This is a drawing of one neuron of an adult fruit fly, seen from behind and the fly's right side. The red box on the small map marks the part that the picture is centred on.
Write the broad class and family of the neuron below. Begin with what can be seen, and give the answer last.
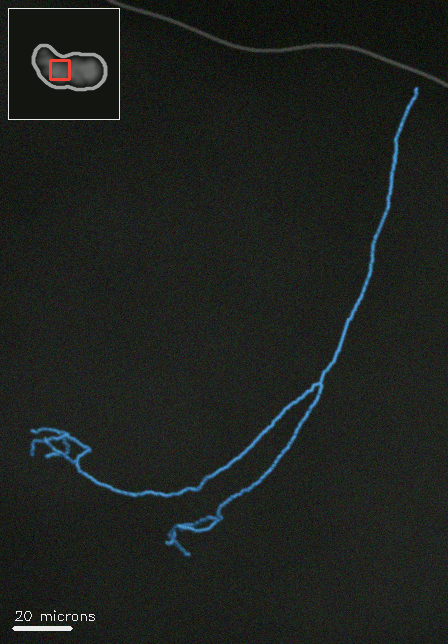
No cell body is drawn. From top to bottom in the picture it spans about 170 microns. There are a dozen or fewer branch ends. It is a sensory neuron entering the nerve cord. Its family is called class mechanosensory tactile.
